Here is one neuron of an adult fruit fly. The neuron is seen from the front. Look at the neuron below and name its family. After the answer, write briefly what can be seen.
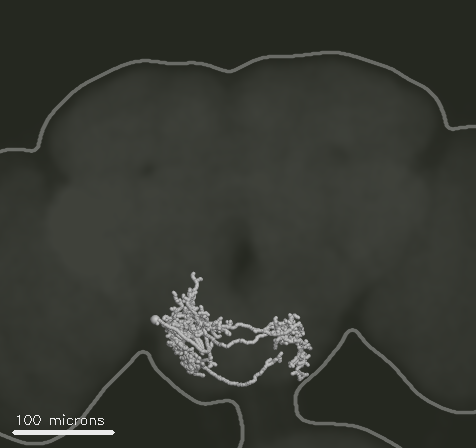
Its family is hemilineage MD3. It is a central-brain intrinsic neuron. From left to right in the picture it spans about 160 microns. In this view it is wider than it is tall.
